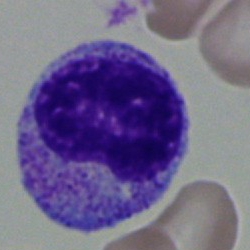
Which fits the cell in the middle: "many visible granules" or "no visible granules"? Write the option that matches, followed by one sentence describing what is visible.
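Many visible granules. Fine purple granules are scattered throughout the cytoplasm.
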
